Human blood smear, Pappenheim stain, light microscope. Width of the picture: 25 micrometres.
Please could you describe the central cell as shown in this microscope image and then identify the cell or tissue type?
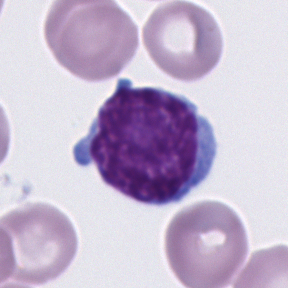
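Coarse, clumped chromatin is present in the nucleus. The cytoplasm appears chiefly as a thin crescent on the right side and shows no granules. A small blue bleb projects from the left side of the cell. It is a typical lymphocyte.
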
